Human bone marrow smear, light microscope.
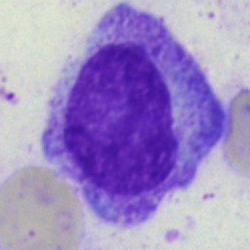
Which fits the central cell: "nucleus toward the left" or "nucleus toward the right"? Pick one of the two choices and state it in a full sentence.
What lies to the right of the nucleus is most of the cytoplasm.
